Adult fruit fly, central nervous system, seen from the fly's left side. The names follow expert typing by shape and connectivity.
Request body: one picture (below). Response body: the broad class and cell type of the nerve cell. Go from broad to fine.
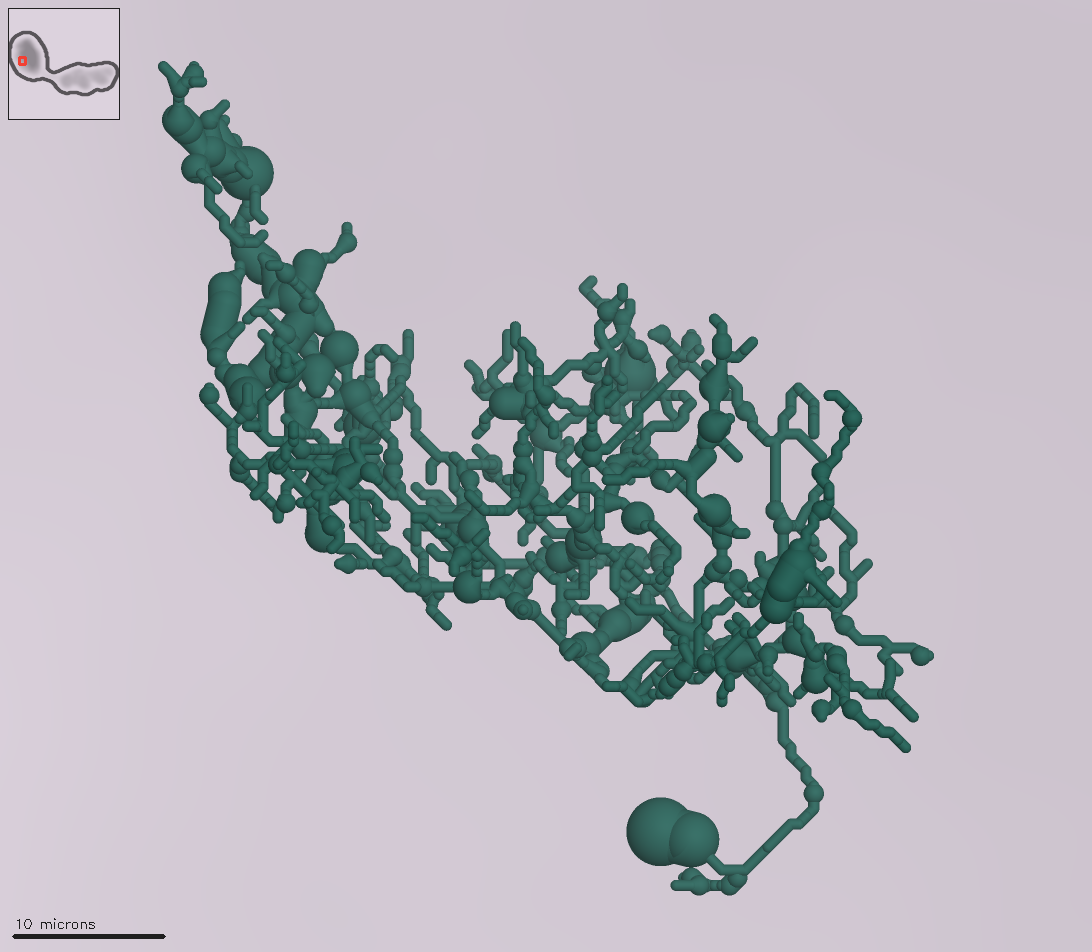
central-brain intrinsic neuron; CB1809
